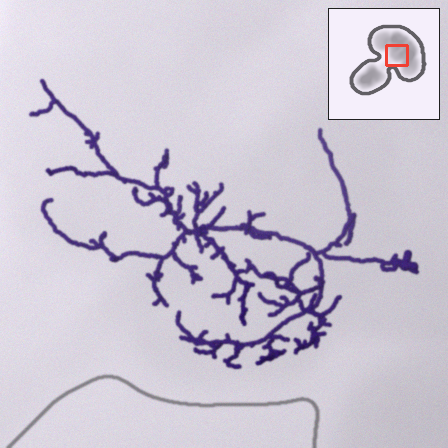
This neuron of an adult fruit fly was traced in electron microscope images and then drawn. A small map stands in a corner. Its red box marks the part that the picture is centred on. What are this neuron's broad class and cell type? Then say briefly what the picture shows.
Its broad class is motor neuron of the brain. Its cell type is MN3M. The cell body is on the right of the picture. The picture shows dozens of branch ends.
